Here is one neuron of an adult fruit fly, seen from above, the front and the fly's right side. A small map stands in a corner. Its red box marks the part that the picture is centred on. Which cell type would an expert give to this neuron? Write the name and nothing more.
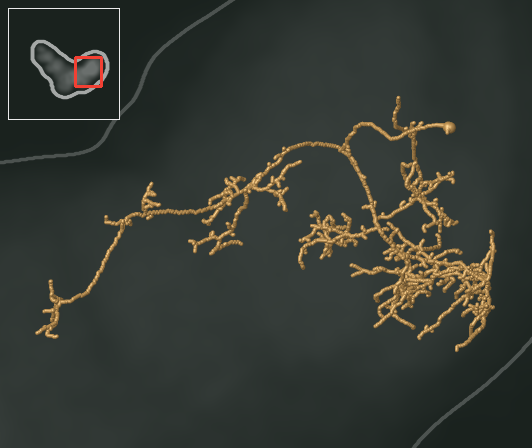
AVLP039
